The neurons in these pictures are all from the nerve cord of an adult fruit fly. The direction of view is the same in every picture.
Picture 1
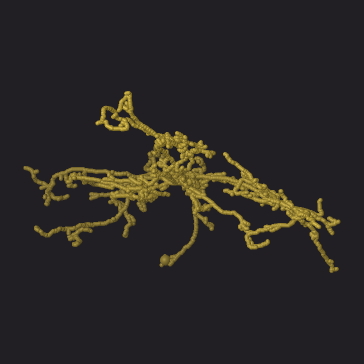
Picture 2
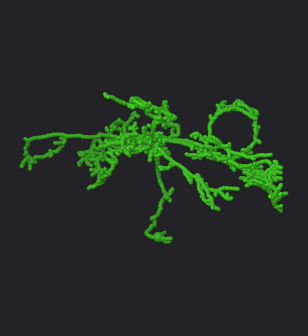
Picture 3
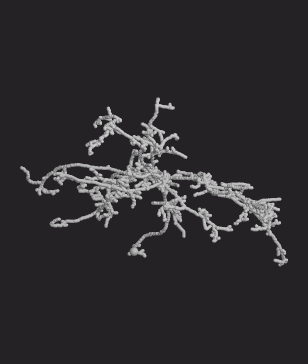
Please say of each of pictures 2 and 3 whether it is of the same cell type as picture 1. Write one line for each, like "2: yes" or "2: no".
2: yes
3: yes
